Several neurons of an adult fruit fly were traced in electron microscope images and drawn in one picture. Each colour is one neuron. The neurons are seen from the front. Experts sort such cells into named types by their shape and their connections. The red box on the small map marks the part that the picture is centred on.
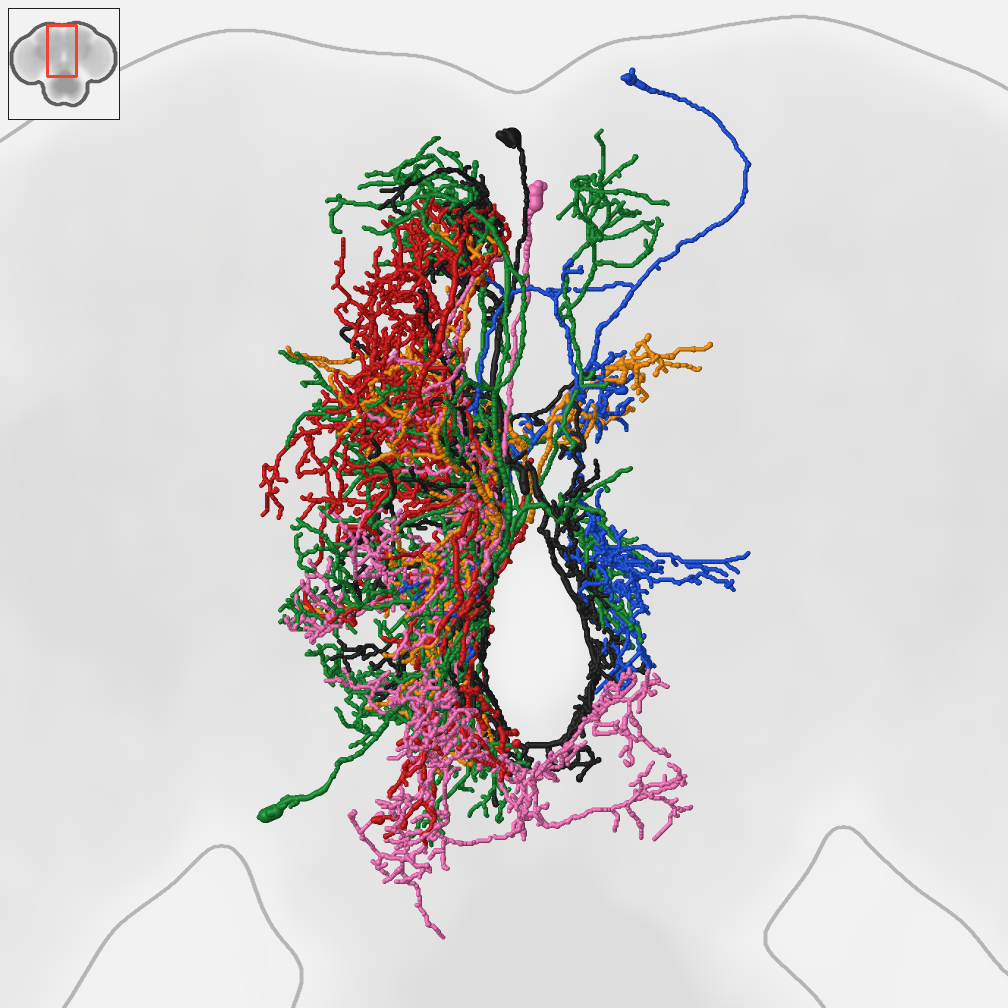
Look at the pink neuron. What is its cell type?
VES047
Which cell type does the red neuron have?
CRE100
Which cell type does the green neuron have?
VES092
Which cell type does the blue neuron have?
SMP442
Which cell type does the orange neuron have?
IB064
